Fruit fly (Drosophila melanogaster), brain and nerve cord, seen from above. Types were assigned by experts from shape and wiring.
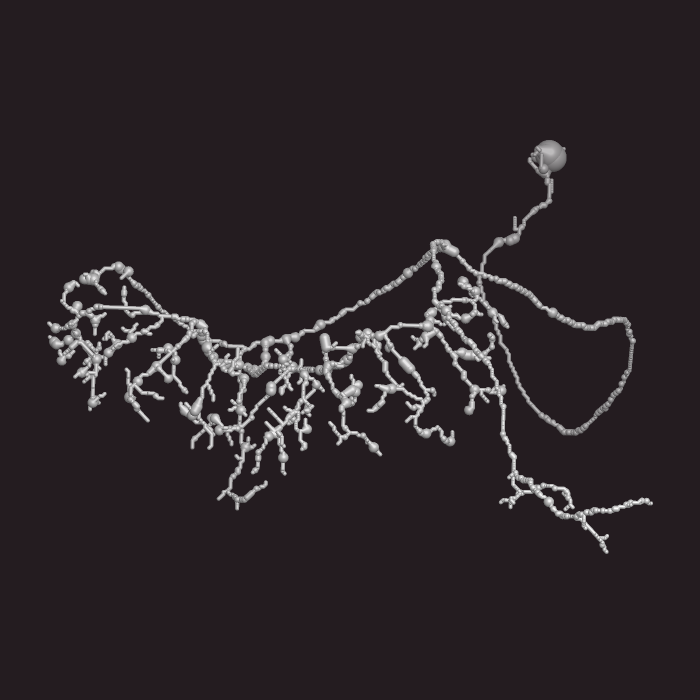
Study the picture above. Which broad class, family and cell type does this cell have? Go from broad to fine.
central-brain intrinsic neuron; hemilineage LALv1_dorsal; FB1I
